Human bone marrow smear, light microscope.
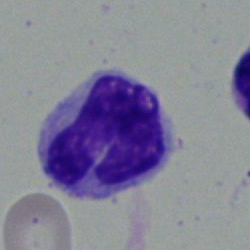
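Monocyte (centre), with a roughly rounded outline and a slightly irregular edge. The nucleus occupies most of the cell, and its chromatin stains deep purple throughout. Cytoplasm forms a thin, pale bluish-lilac rim that is widest on the left side.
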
